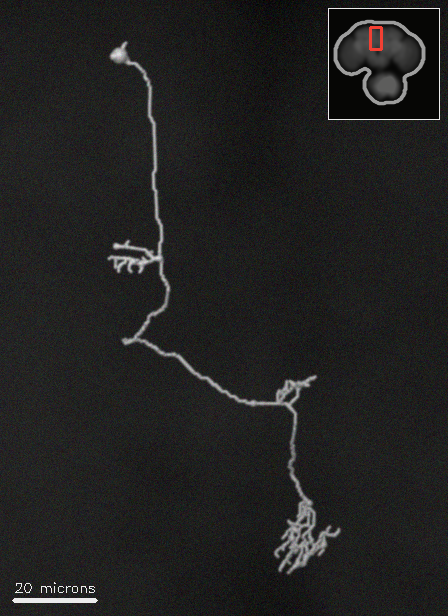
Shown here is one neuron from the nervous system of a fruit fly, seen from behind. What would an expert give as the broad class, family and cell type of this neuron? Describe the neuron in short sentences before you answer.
The cell body is at the upper left of the picture. From top to bottom in the picture it spans about 130 microns. This is a central-brain intrinsic neuron. Its family is called class CX. The cell type is PFNp_c.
